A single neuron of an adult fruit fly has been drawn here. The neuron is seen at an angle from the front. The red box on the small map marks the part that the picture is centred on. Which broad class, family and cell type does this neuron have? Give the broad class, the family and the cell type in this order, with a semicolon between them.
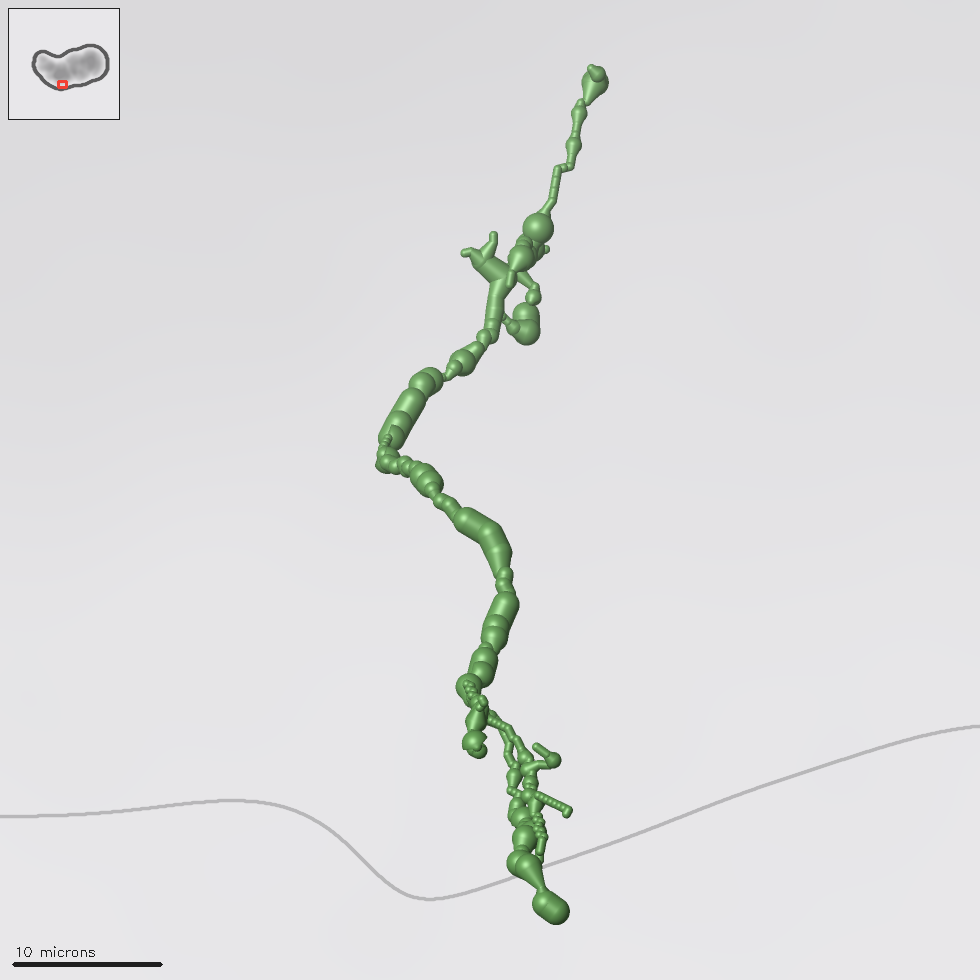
optic-lobe intrinsic neuron; L; L4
